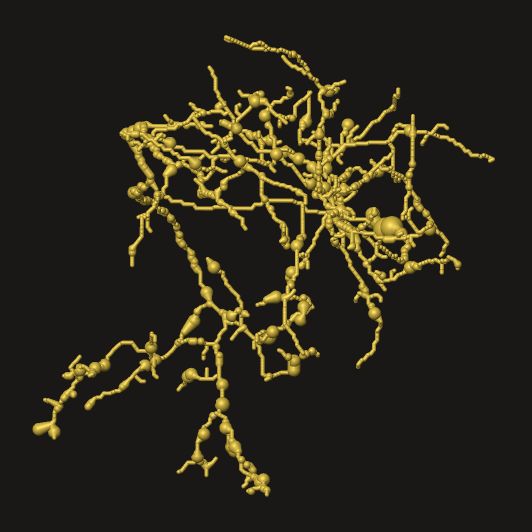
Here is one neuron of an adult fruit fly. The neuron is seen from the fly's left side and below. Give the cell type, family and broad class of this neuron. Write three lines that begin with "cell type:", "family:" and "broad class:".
cell type: SLP429
family: hemilineage SLPpm3
broad class: central-brain intrinsic neuron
